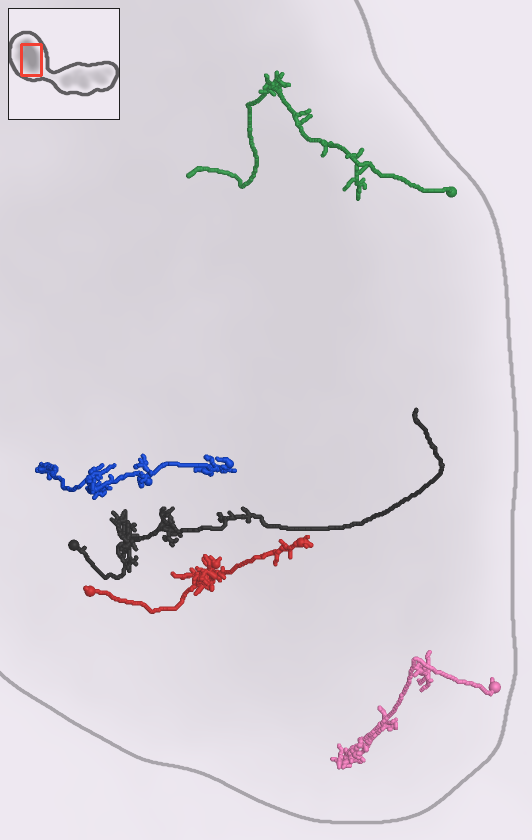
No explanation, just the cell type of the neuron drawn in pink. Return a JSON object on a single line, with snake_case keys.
{"cell_type": "C3"}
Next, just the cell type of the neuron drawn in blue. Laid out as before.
{"cell_type": "Mi1"}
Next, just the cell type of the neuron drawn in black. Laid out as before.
{"cell_type": "Tm3"}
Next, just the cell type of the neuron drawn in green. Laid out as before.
{"cell_type": "C2"}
